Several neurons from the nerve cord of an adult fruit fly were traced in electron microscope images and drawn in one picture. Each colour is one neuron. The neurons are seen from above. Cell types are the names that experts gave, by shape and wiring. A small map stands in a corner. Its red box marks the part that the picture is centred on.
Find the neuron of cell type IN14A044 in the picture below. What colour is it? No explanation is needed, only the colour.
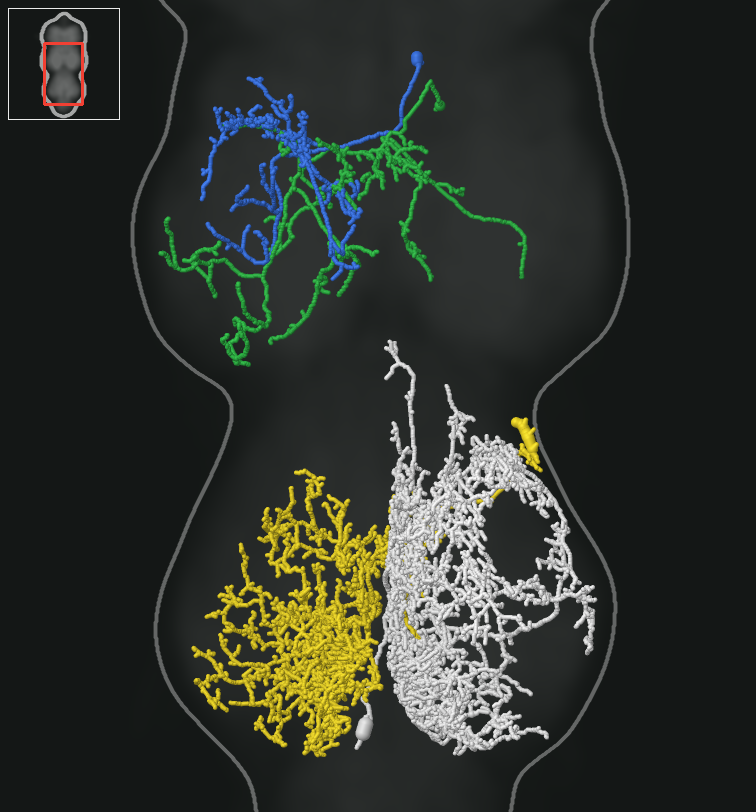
blue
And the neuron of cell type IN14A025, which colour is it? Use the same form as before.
green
